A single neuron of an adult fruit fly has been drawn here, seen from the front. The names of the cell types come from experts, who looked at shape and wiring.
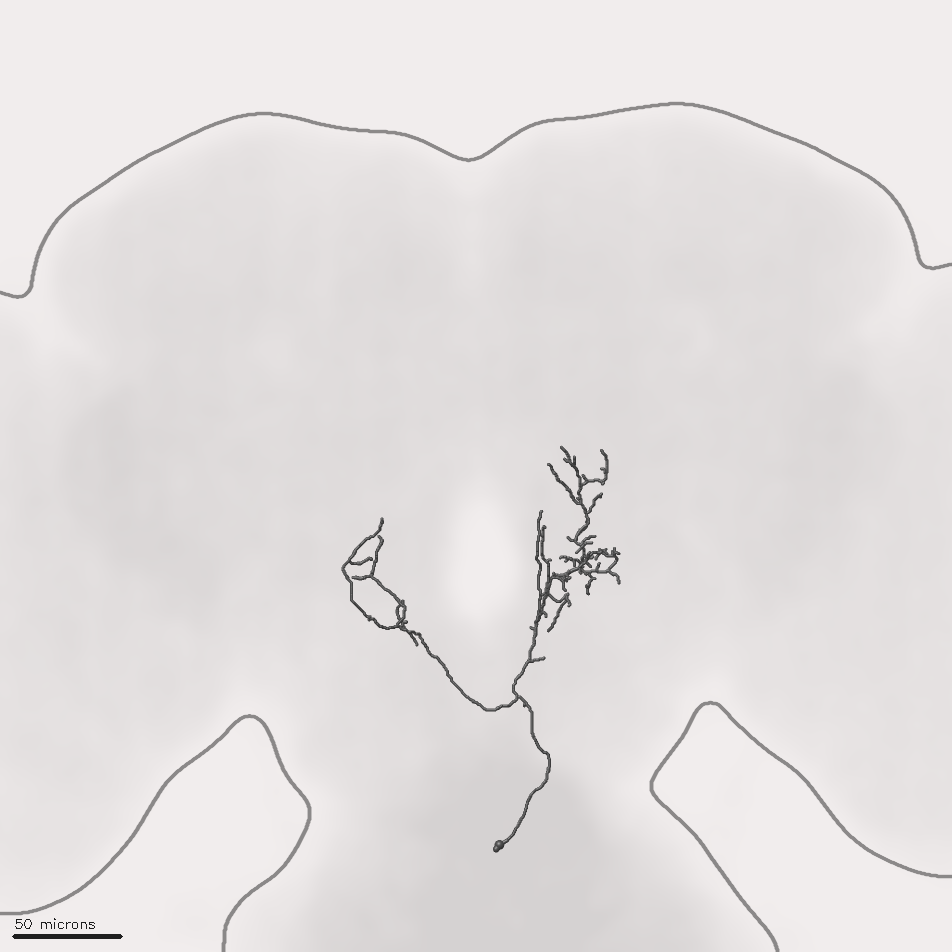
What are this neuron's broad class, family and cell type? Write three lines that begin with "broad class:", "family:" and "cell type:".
broad class: central-brain intrinsic neuron
family: hemilineage LB3
cell type: PS346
